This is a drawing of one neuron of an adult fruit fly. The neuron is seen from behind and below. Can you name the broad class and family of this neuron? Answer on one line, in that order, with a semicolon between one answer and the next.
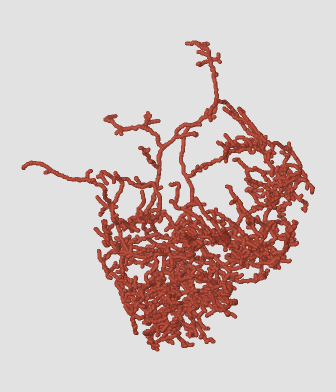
central-brain intrinsic neuron; hemilineage VLPa1_lateral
